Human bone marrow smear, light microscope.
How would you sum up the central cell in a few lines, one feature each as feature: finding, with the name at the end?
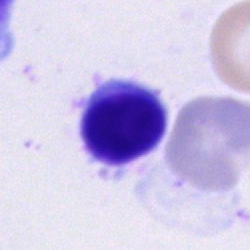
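Outline: nearly round, as you can see
Nucleus: fills almost the whole cell
Nuclear stain: dense, even, dark purple
Cytoplasm: scant, a thin rim around the nucleus at most
Kind: lymphocyte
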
